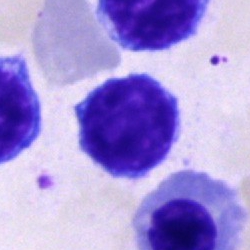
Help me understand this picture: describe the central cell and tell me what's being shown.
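Here the cytoplasm is very scant, showing only as a thin blue rim at the edge. You won't find any granules or vacuoles in the cell. We call this cell a lymphocyte.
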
